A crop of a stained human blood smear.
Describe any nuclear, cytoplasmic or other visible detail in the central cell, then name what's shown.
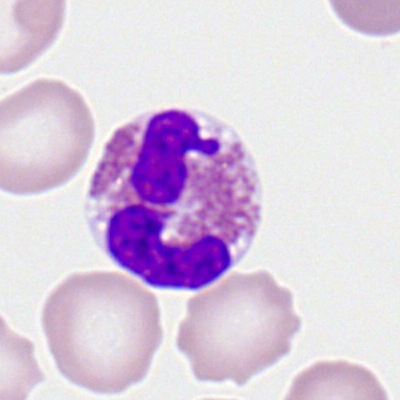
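Two main lobes divide the nucleus, one in the upper half of the cell and one in the lower half. The chromatin is dark purple and clumped, and no nucleoli are visible. Just below and to the right of the cell lies a red cell with a scalloped, spiky edge. The cell is an eosinophil.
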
